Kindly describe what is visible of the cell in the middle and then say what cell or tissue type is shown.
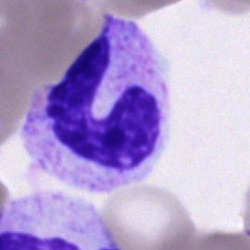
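Here the nucleus is bent into a horseshoe shape with a deep notch that opens toward the top of the cell. Its chromatin is dark purple and clumped. No nucleoli can be made out in the nucleus. This is a band neutrophil.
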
